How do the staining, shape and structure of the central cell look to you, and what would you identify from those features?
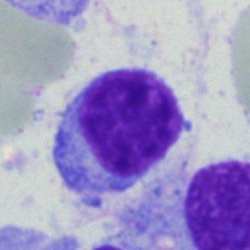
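First, the nucleus lies off-centre, pushed toward the upper right. Second, its dark purple chromatin is coarsely clumped, with paler gaps between clumps. Third, the cytoplasm is blue, most of it lying to the lower left of the nucleus. Last, the cell is a lymphocyte.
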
